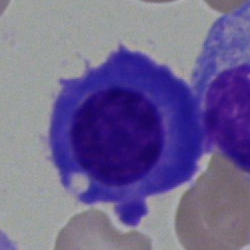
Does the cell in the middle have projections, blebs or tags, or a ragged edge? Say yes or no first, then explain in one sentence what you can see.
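Yes. The cell border is irregular, with small ragged projections.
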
